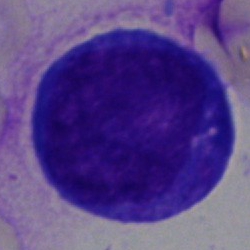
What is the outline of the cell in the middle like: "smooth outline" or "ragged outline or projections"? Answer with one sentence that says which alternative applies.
This cell has a smooth edge with no projections, blebs or tags.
